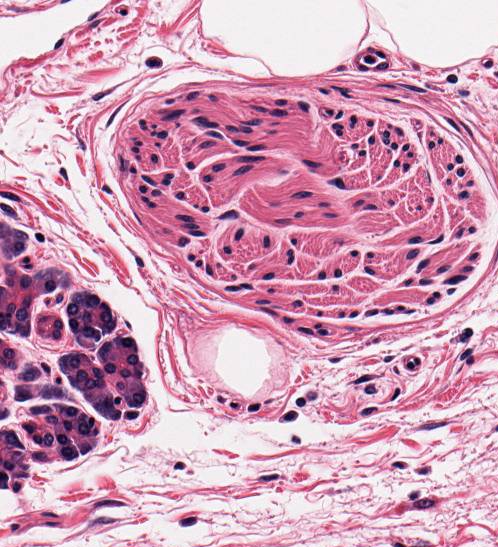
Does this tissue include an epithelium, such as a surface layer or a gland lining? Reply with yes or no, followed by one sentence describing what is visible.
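Yes. At the left edge lie clusters of glandular acini whose cells have deeply purple cytoplasm.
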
